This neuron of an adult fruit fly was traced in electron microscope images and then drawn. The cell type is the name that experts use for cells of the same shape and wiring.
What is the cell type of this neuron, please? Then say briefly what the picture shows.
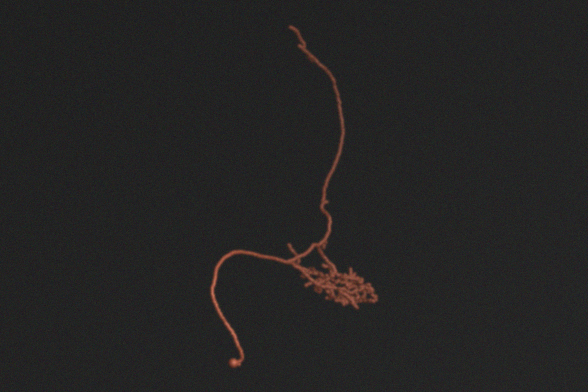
Its cell type is PRW005. Its broad class is central-brain intrinsic neuron. The cell body can be seen at the bottom of the picture. As drawn here it is taller than it is wide.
